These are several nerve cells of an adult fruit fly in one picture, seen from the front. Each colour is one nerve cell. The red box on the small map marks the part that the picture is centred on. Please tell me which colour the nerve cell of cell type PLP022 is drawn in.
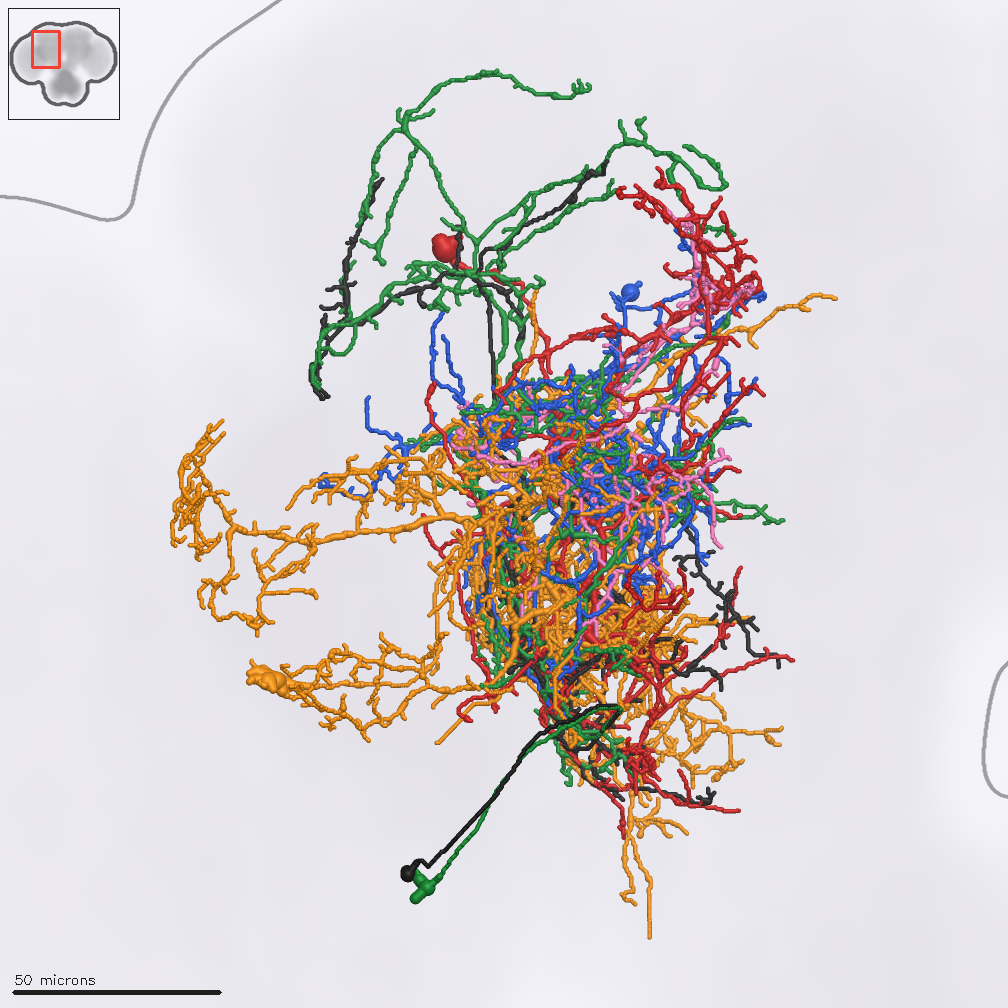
green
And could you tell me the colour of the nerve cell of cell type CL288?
red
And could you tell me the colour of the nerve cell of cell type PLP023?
black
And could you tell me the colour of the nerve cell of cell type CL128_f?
pink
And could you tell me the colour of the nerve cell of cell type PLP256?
orange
